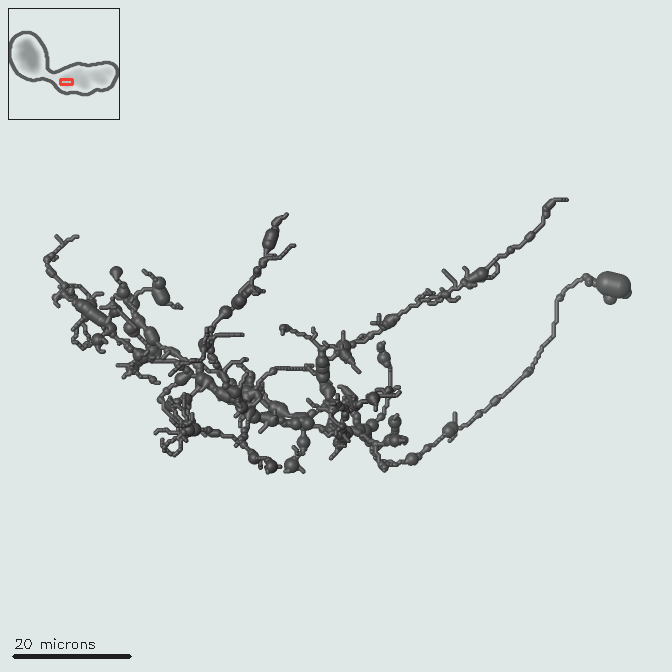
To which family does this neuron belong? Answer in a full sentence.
The family is hemilineage 20A.22A.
